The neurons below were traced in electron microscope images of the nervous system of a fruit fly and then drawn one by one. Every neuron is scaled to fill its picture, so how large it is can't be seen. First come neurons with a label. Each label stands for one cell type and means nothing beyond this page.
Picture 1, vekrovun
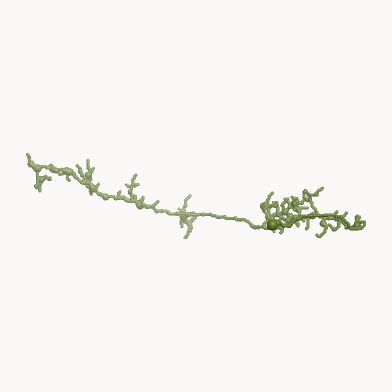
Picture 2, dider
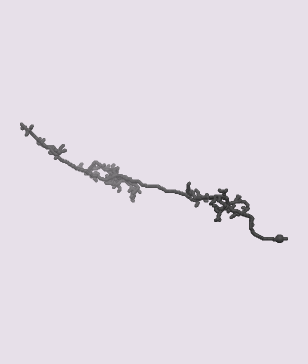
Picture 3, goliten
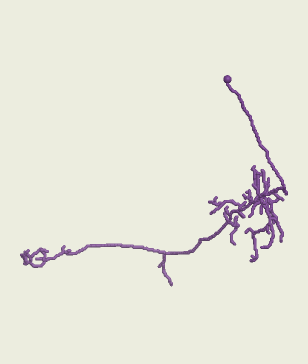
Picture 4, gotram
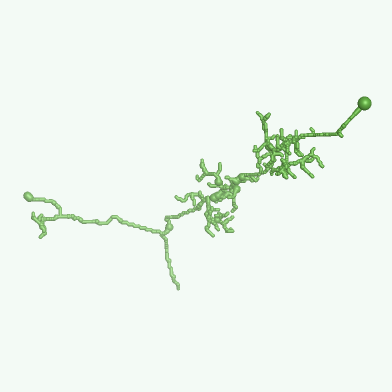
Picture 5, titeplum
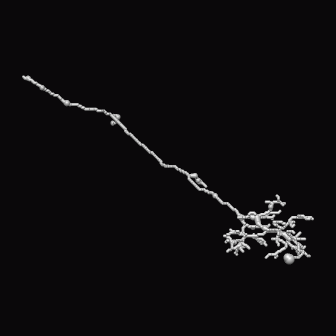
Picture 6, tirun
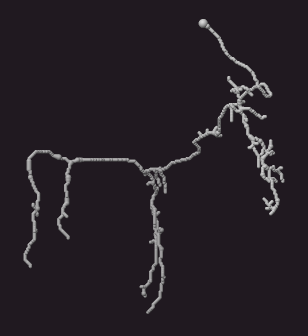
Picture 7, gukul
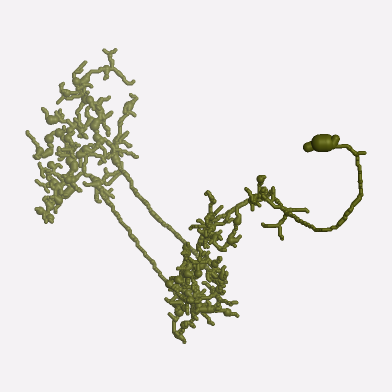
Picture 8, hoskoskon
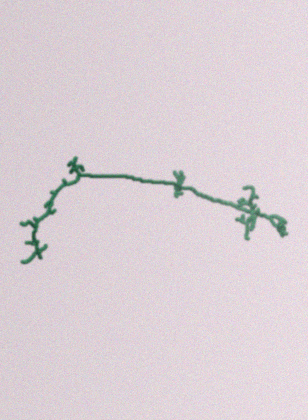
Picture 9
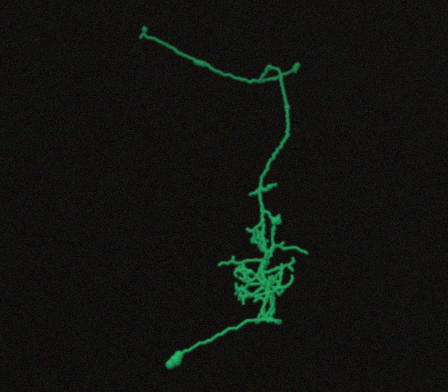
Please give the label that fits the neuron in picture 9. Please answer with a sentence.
It belongs to titeplum.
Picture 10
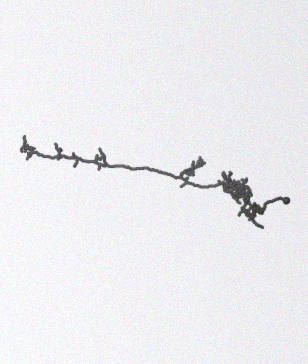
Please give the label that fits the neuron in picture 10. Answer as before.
It belongs to vekrovun.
